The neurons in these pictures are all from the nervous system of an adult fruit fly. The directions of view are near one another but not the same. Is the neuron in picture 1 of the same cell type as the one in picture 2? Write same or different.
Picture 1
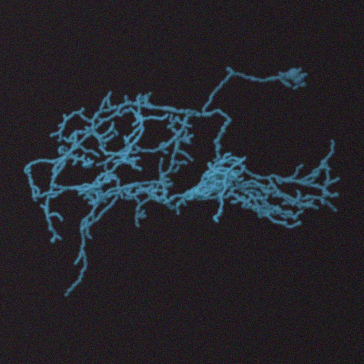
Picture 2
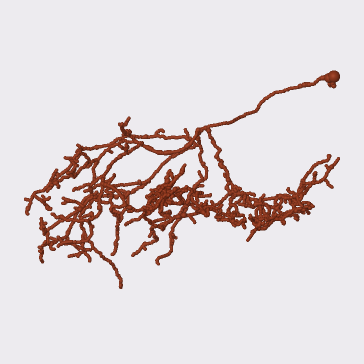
same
